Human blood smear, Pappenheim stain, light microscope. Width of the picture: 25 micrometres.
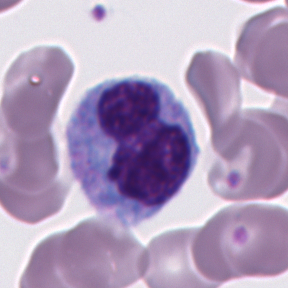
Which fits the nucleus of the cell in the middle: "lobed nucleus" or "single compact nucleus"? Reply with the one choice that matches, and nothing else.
Lobed nucleus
